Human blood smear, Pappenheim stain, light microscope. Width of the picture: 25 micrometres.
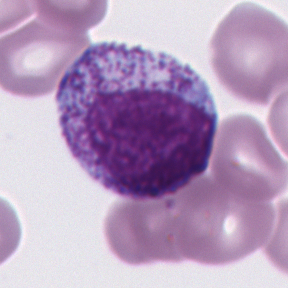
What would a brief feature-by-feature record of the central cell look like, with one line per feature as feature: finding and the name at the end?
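Granules: fine, purple, scattered throughout cytoplasm
Nucleus: off-centre, toward lower right
Cytoplasm: broad crescent over upper left
Vacuoles: none
Name: myelocyte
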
